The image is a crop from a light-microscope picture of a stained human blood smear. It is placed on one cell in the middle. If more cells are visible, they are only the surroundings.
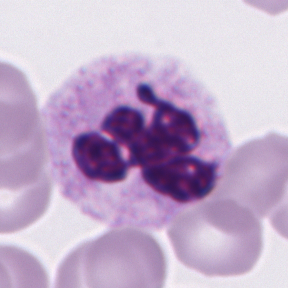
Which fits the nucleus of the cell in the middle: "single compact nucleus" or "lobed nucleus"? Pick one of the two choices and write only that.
Lobed nucleus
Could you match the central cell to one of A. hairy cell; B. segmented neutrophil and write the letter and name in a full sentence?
The central cell in this crop is a segmented neutrophil, corresponding to option B, the correct option.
